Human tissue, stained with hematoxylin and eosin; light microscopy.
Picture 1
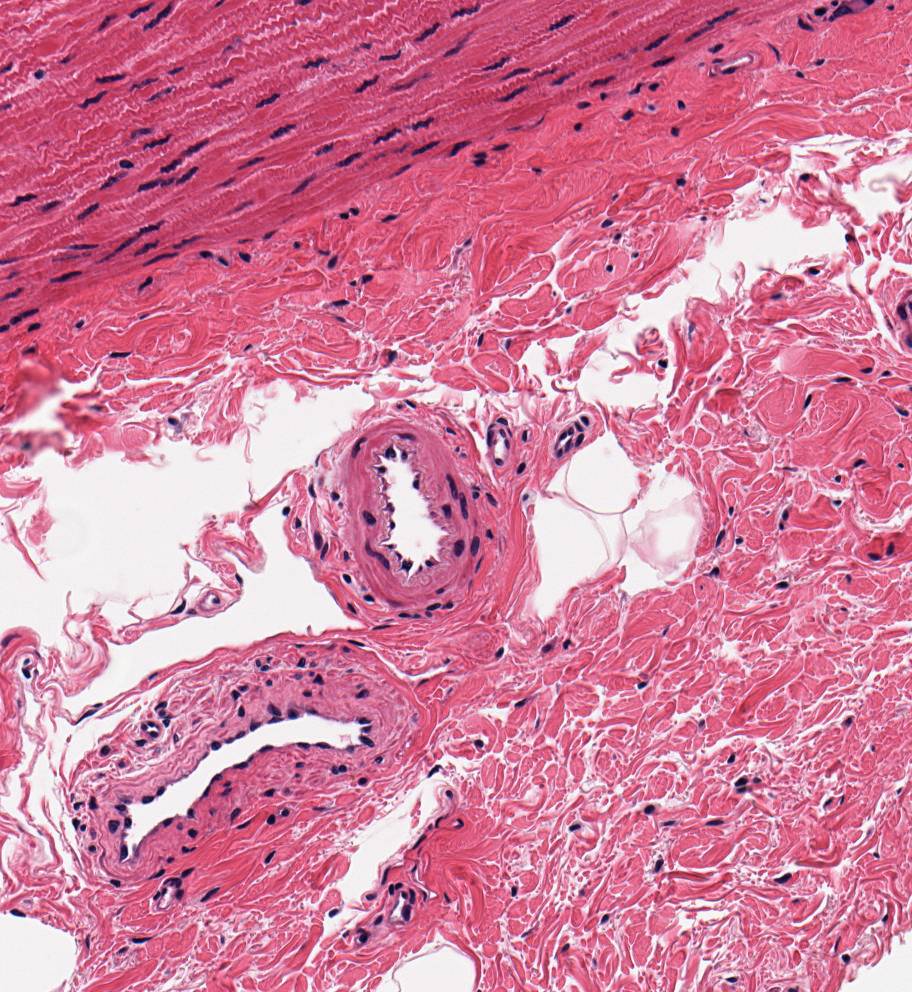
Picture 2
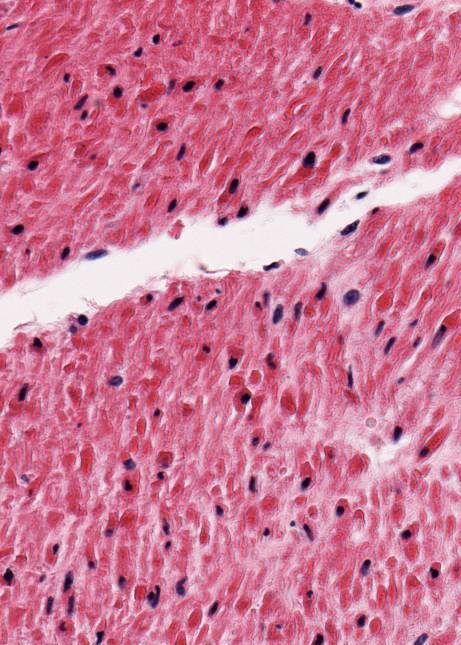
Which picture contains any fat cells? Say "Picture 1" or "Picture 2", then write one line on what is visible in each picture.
Picture 1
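Picture 1: Just to the right of the central artery sits a small cluster of a few empty, thin-walled adipocytes.
Picture 2: No fat cells are present anywhere in the field.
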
